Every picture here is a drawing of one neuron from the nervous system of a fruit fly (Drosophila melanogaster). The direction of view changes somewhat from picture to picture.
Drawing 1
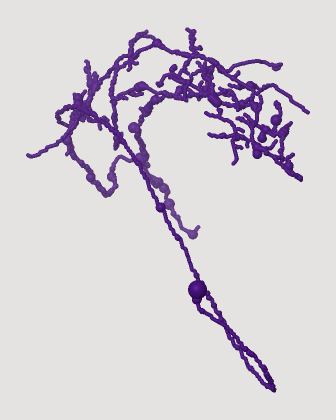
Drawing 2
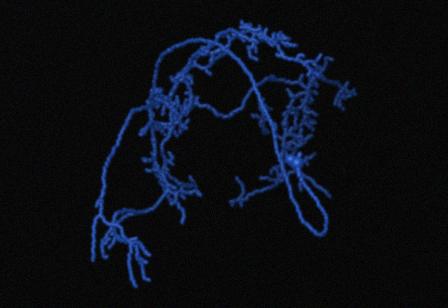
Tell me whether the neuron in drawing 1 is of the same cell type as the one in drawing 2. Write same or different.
different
